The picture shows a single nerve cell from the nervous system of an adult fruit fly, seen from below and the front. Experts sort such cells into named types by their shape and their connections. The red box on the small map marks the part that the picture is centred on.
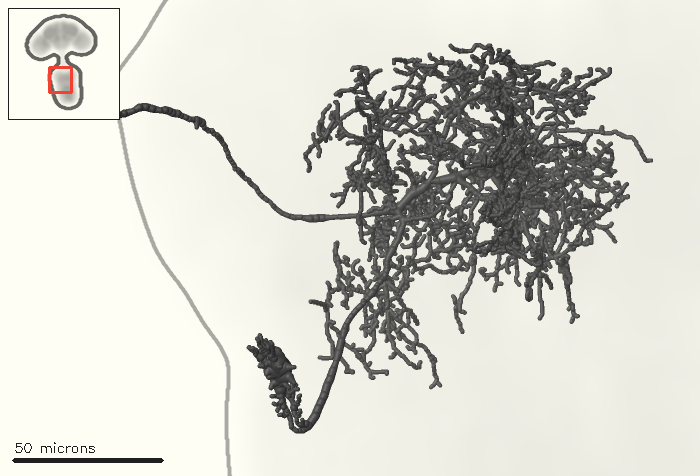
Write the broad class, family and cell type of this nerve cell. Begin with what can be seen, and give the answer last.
It lies in the nerve cord. From left to right in the picture it spans about 200 microns. More than a hundred branch ends can be seen. Its broad class is motor neuron of the nerve cord. Its family is hemilineage 16B. Its cell type is tp2 MN.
